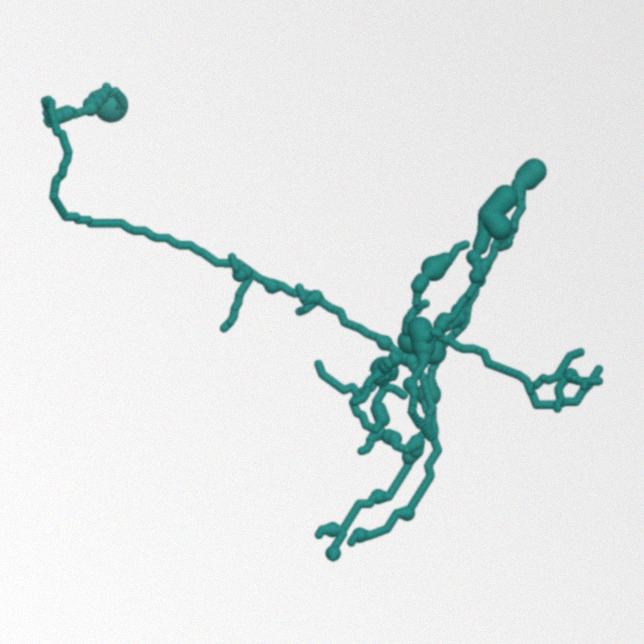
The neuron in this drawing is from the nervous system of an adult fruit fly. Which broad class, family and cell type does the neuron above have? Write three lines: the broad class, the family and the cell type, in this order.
optic-lobe intrinsic neuron
Cm
Cm1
